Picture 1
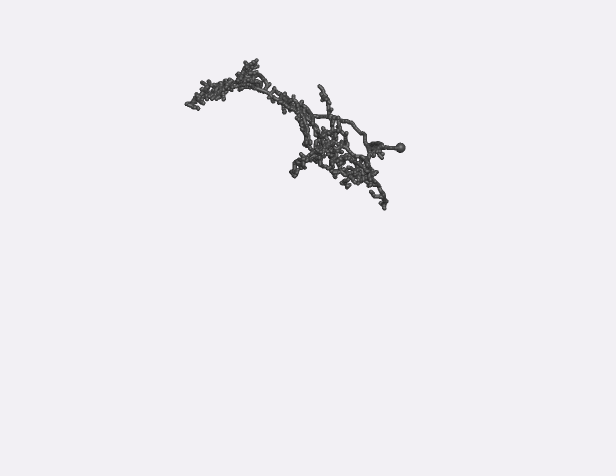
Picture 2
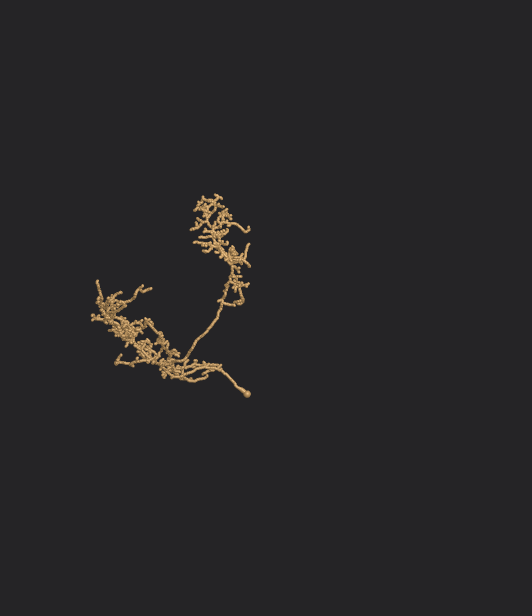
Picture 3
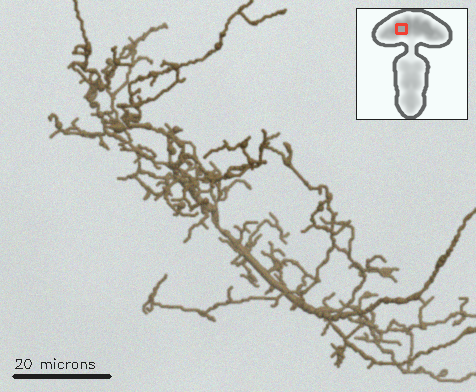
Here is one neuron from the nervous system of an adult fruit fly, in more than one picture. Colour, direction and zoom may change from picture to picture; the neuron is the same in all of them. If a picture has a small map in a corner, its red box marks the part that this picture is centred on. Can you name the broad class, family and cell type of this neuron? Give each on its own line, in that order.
central-brain intrinsic neuron
hemilineage DM3_dorso_lateral
SMP311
